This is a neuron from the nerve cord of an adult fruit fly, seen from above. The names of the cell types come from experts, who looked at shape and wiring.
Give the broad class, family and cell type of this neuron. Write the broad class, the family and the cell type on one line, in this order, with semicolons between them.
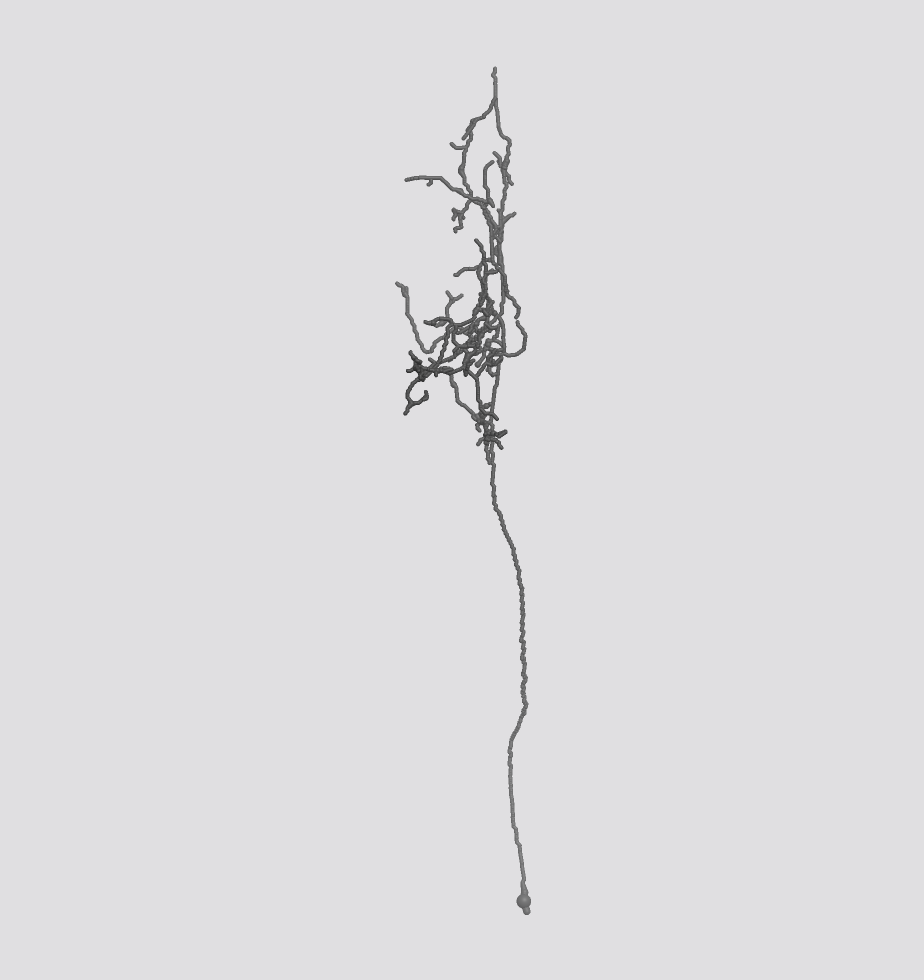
nerve-cord intrinsic neuron; hemilineage 05B; IN05B090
